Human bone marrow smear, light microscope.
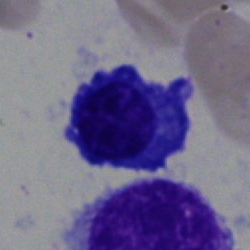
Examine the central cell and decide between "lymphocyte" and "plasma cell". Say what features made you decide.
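It's a plasma cell. The deep blue cytoplasm settles it; its rim is wider on the right than on the left.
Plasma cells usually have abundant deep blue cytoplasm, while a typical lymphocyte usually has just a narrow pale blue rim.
Also seen: a paler zone just right of the nucleus, dark dense chromatin, and an irregular outline with small rounded bumps.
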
